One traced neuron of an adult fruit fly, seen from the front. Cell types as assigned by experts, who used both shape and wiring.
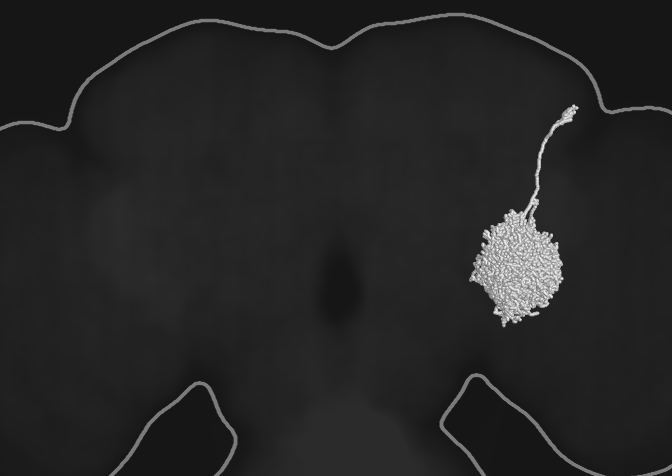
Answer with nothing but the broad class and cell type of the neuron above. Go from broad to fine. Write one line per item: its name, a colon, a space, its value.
broad class: central-brain intrinsic neuron
cell type: AVLP082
